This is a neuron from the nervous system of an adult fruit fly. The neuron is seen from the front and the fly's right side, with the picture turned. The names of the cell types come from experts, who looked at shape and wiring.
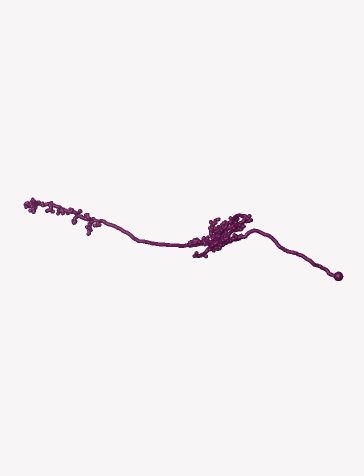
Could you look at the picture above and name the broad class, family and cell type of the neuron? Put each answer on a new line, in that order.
optic-lobe intrinsic neuron
Tm
Tm37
